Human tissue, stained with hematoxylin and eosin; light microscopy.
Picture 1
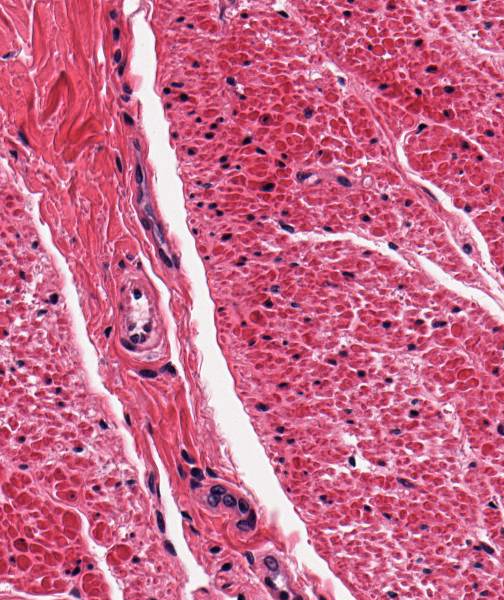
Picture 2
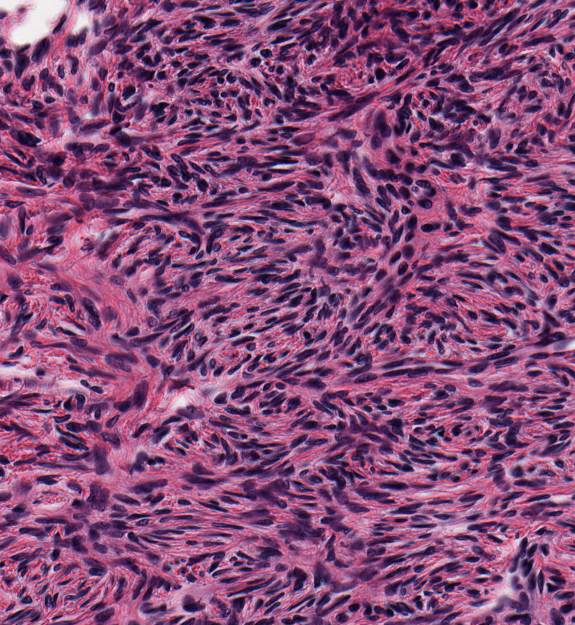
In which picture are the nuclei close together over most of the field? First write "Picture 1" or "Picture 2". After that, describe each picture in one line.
Picture 2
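In picture 1: The nuclei within the muscle bundles are small, dark and sparsely scattered among the fibre profiles.
In picture 2: Densely packed spindle cells fill the whole field in short fascicles that run in varying, intersecting directions.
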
